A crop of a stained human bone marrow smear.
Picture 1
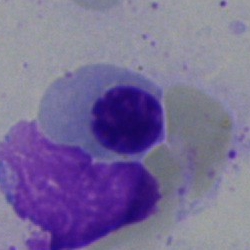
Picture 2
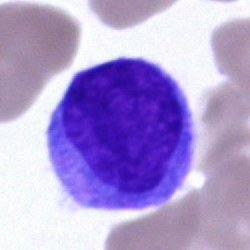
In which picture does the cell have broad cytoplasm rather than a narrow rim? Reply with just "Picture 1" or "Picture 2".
Picture 1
